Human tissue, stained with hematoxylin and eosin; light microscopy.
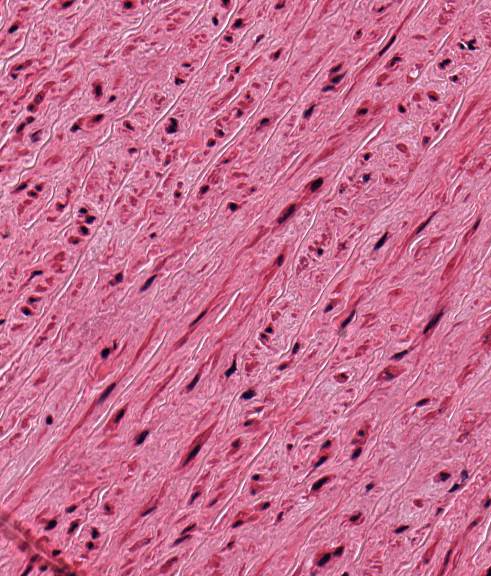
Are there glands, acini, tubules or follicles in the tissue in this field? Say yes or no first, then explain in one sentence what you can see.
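No. No epithelium or glands are present anywhere in the field.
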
